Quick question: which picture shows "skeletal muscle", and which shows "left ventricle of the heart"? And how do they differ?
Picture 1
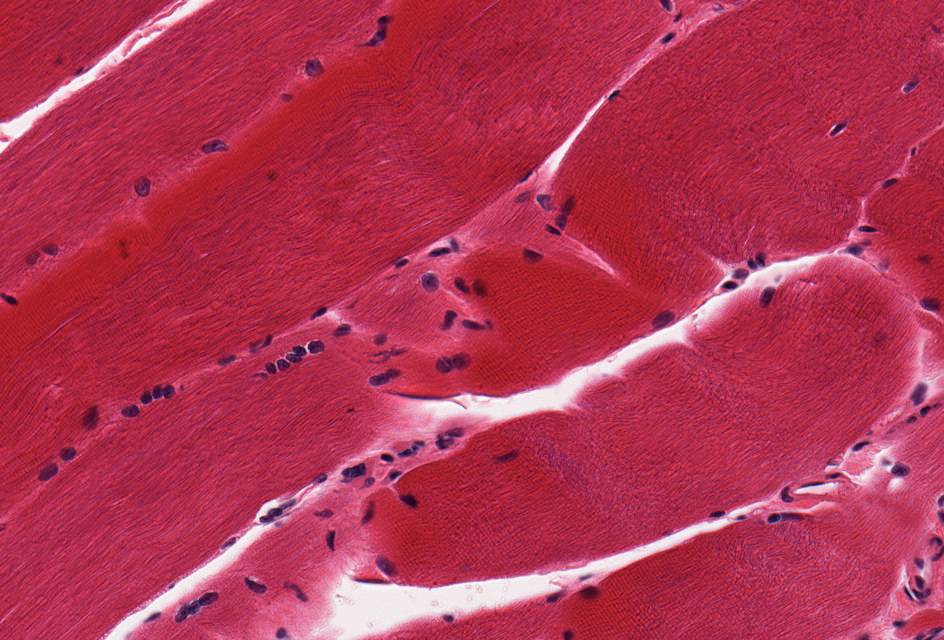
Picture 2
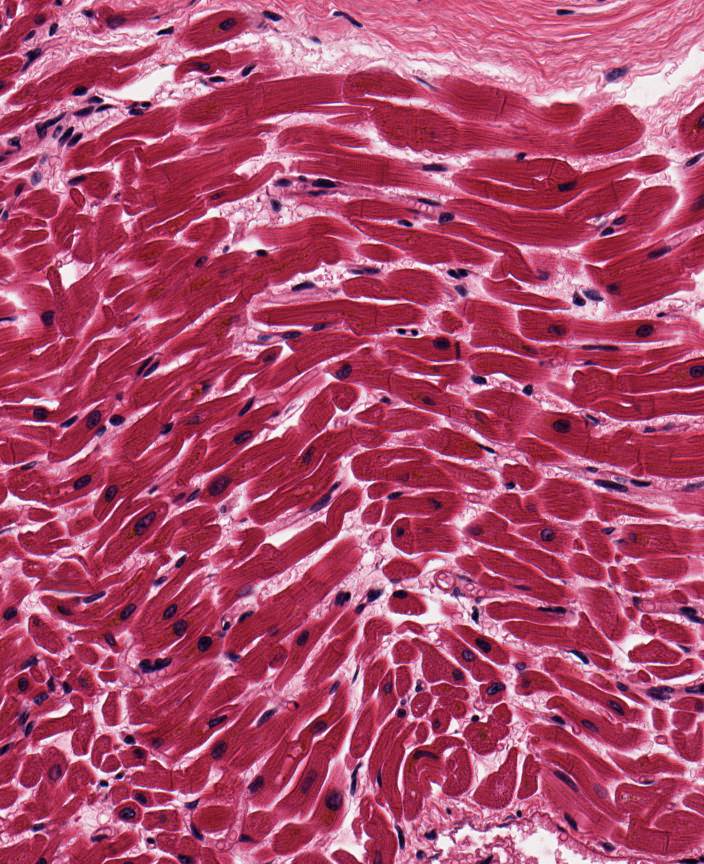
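First, the assignment: picture 1 is skeletal muscle and picture 2 is the left ventricle of the heart. Point one, nuclei: in picture 1 they are small, dark purple and oval, at the edges of the fibres rather than their centres.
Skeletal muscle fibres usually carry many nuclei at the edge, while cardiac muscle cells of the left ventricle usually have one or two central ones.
Point two, branching: the skeletal fibres run unbranched across the field, whereas the ventricular fibres, closely set and deeply eosinophilic, branch and join their neighbours.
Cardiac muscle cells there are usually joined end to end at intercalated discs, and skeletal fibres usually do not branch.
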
